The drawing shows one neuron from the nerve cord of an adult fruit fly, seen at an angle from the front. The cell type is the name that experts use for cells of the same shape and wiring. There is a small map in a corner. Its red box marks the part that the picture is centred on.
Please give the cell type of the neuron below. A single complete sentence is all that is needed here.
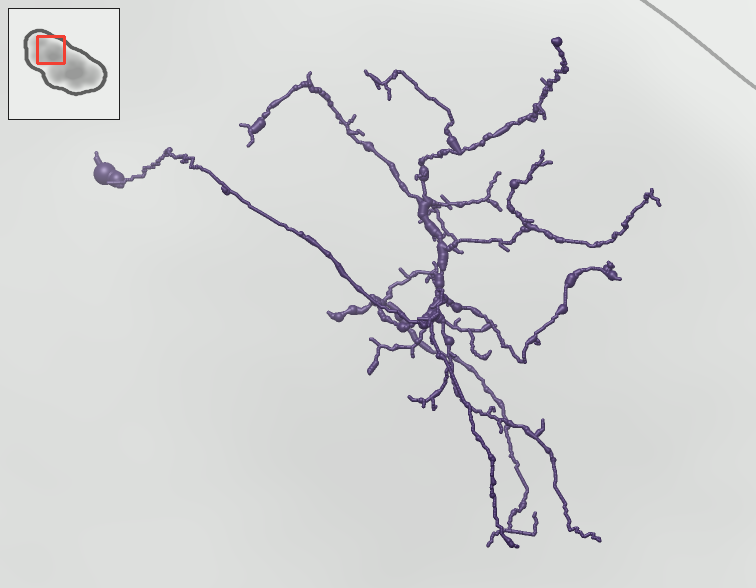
The neuron is a member of cell type IN20A.22A060.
